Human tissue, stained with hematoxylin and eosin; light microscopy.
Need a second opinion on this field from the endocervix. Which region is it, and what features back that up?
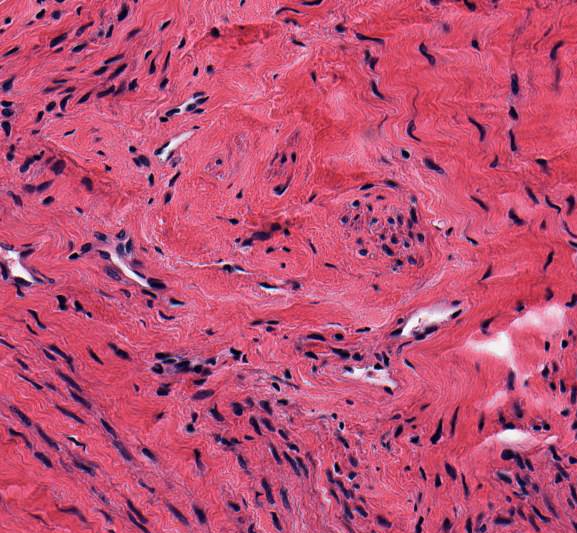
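It's dense connective tissue. Densely packed wavy eosinophilic fibres fill the whole field, with no epithelium or glands, running in varying directions and swirling round a rounded area near the centre.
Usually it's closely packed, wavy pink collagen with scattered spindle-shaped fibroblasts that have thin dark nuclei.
The nuclei here are dark, slender, spindle-shaped, often wavy, and most crowded in the lower left.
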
